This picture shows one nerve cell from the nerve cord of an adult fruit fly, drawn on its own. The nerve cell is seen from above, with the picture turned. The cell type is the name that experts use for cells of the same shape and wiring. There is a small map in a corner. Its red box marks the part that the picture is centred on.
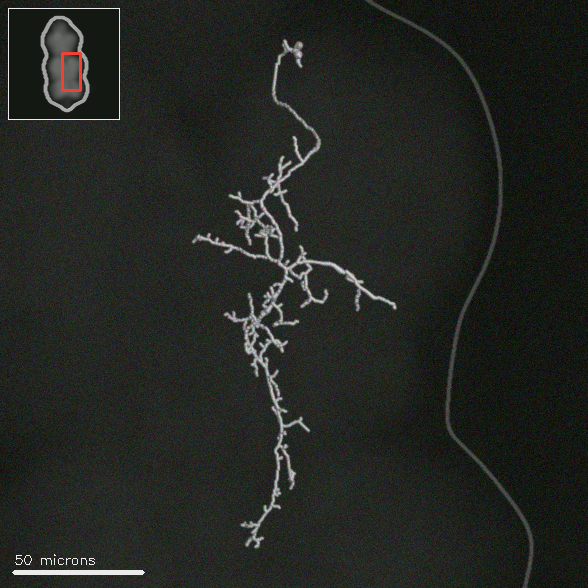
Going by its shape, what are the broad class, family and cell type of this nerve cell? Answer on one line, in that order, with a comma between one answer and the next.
nerve-cord intrinsic neuron, hemilineage 03B, IN03B066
